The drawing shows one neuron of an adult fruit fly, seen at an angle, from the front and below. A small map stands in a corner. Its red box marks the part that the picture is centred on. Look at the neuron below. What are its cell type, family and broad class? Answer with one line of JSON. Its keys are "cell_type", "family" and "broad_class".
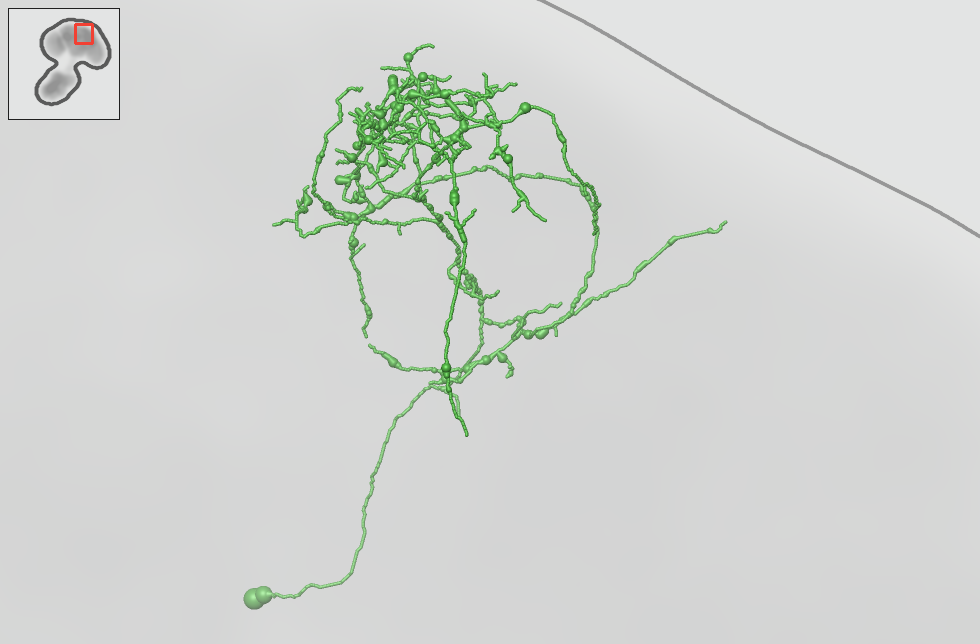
{"cell_type": "SMP377", "family": "hemilineage DM6_dorso_lateral", "broad_class": "central-brain intrinsic neuron"}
